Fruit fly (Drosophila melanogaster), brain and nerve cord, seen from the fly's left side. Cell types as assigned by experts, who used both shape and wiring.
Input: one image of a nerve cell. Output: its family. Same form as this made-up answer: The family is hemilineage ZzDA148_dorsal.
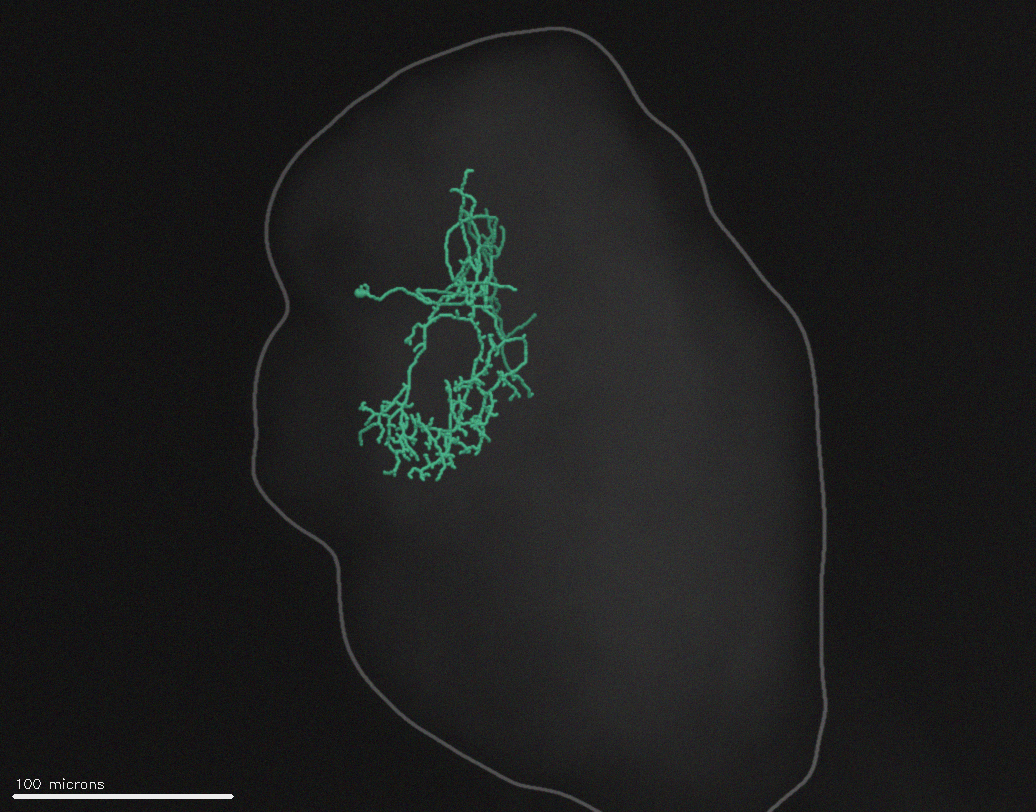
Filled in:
The family is hemilineage VLPl&d1_dorsal.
